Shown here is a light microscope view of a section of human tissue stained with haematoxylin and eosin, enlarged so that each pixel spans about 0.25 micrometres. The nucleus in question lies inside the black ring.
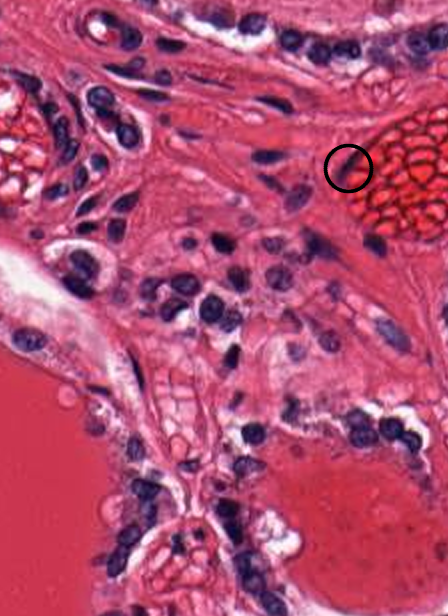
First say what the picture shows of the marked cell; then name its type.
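The nucleus is thin, elongated and slightly curved, staining dark purple. No distinct cytoplasm can be made out around the nucleus; the cell appears as a thin flattened sliver. This is an endothelial cell.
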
